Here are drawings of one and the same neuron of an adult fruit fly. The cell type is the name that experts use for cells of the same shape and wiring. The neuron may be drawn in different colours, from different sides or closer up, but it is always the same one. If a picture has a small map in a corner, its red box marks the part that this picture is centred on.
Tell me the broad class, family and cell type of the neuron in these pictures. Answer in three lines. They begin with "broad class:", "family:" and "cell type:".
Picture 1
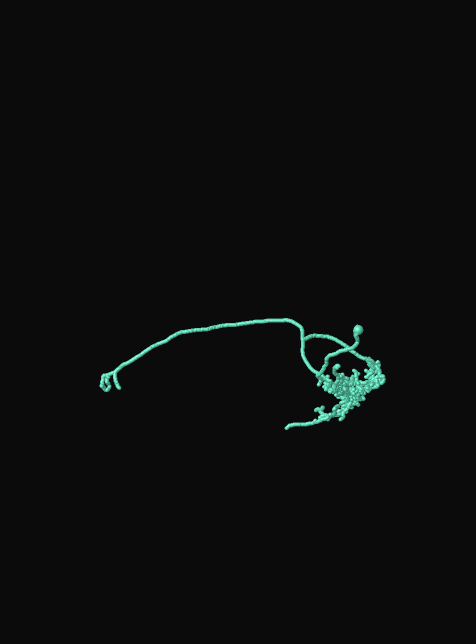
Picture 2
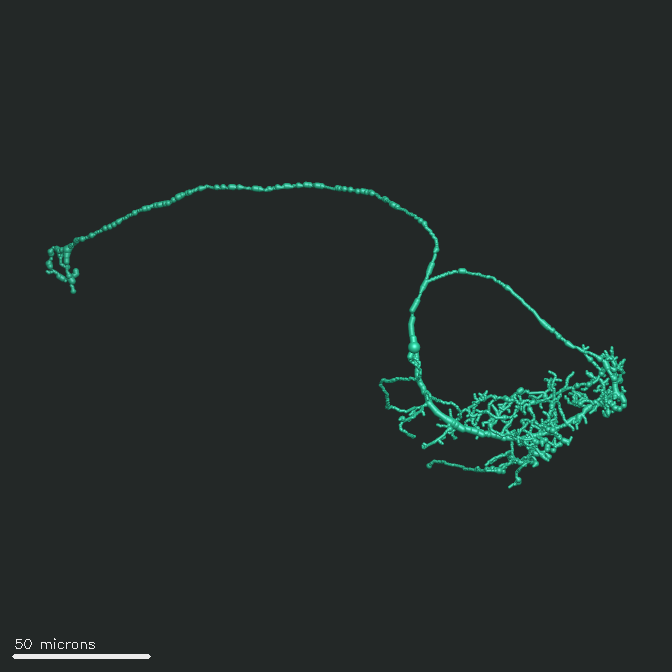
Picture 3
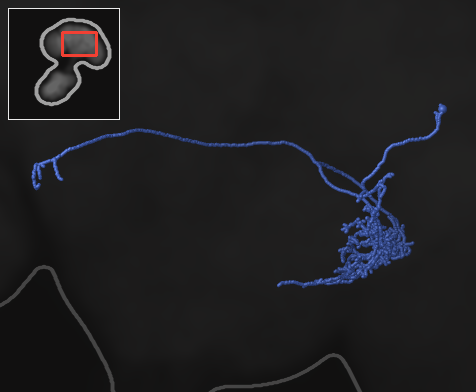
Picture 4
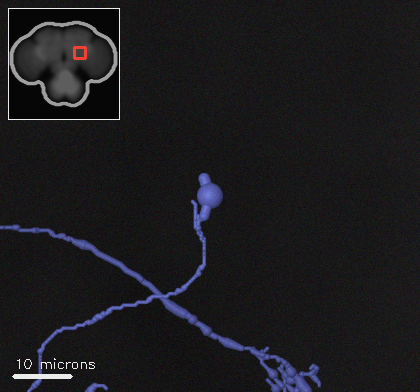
broad class: central-brain intrinsic neuron
family: hemilineage ALl1_ventral
cell type: CB3710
